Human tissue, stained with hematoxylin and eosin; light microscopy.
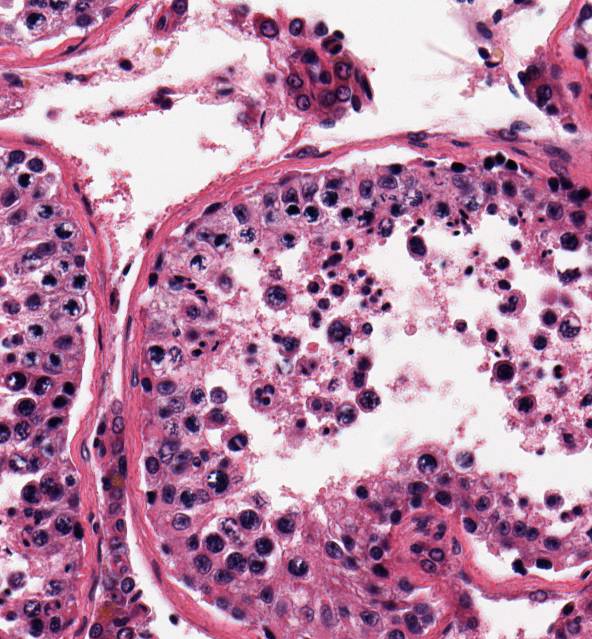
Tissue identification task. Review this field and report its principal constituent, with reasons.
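Seminiferous tubule: parts of several rounded tubules, separated by narrow strips of loose interstitial tissue. Large tubule, centre and right: many-layered epithelium of crowded cells with round nuclei.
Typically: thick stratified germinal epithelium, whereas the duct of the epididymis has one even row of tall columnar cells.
Within it, numerous large cells with coarsely clumped, dark-staining chromatin.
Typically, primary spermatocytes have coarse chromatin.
Each tubule: thin pink fibrous wall with flattened, elongated nuclei.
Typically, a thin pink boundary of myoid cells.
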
